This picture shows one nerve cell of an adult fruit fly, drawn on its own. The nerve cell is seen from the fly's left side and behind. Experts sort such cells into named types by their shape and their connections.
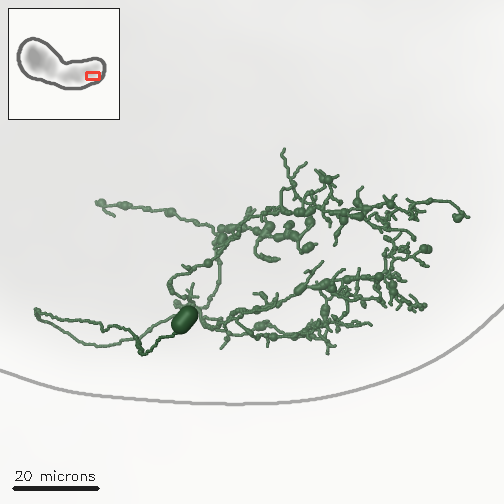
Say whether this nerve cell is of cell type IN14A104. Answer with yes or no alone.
yes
